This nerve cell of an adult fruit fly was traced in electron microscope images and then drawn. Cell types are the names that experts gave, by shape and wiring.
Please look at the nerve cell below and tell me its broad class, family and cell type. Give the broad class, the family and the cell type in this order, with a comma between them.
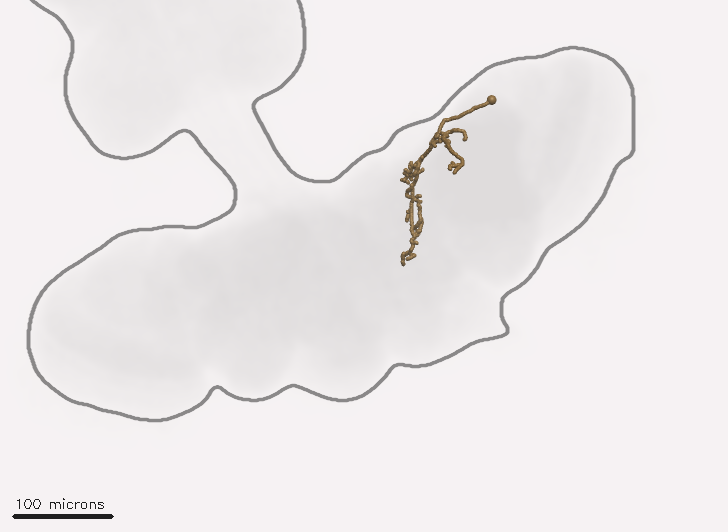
central-brain intrinsic neuron, hemilineage DL2_dorsal, SMP270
